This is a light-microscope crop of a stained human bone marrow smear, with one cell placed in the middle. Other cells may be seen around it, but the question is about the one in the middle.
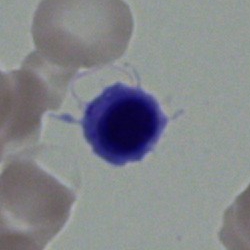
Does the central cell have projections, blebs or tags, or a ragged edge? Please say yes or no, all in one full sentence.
Yes, it is a rough outline that this cell has.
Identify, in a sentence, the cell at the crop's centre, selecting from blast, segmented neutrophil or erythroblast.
Answering briefly, the cell in the middle is an erythroblast.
